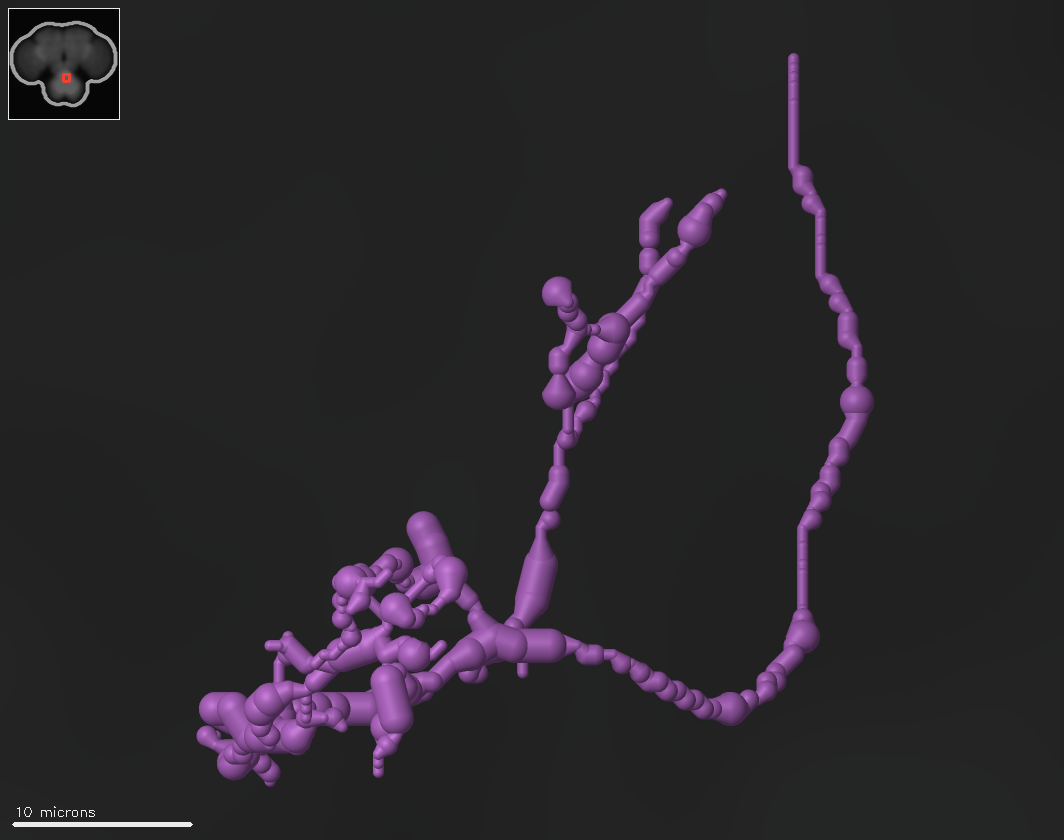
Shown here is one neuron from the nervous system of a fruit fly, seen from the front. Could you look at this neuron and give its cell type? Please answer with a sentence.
The cell type is SNxx04.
